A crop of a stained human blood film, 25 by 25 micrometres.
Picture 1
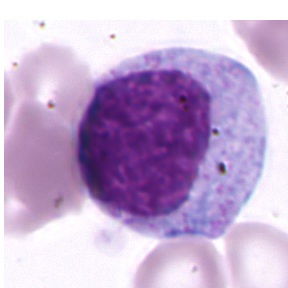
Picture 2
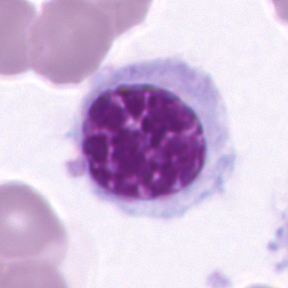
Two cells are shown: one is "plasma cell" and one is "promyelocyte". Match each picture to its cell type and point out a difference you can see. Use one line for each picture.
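Picture 1 – promyelocyte. Fine pinkish-purple granules are scattered through the cytoplasm.
Picture 2 – plasma cell. The cytoplasm shows no distinct granules.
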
